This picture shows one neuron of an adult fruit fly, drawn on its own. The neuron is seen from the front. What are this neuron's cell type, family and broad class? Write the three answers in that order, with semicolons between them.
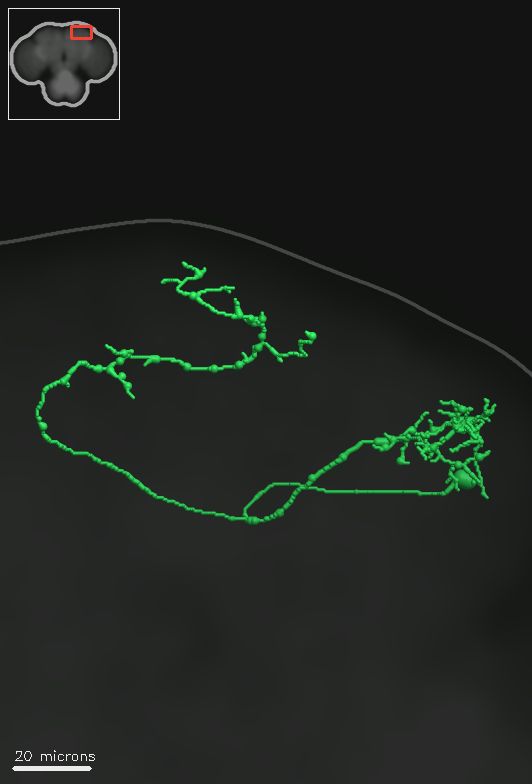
LHPV5d1; hemilineage DL2_dorsal; central-brain intrinsic neuron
